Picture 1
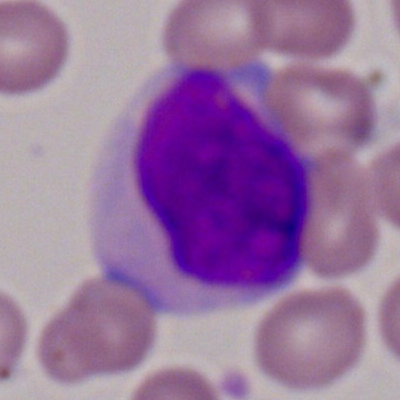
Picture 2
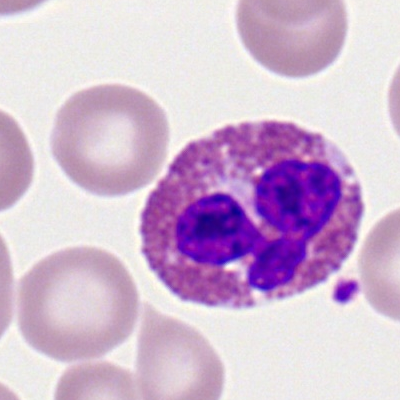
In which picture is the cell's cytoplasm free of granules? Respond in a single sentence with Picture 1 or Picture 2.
In picture 1, no granules can be seen in the cytoplasm of the cell.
